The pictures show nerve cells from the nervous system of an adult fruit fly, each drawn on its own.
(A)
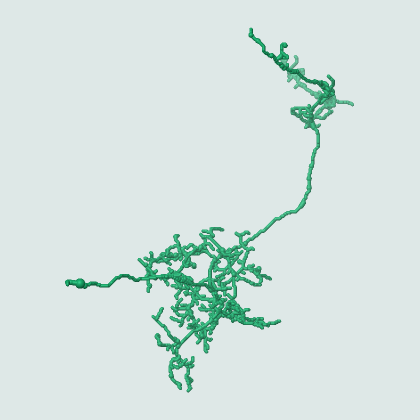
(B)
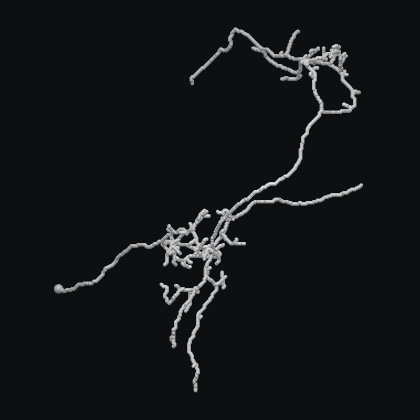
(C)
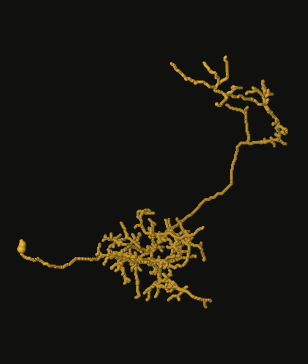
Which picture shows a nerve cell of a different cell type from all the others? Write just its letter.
A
